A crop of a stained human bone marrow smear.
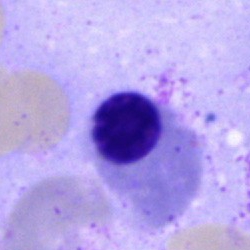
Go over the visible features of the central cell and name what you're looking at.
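Very dark, dense chromatin shows little internal detail, and no nucleolus is visible. The nucleus lies off-centre toward the upper left, leaving most of the cytoplasm to the lower right. The outline is smooth, without surface projections. The cell is an erythroblast.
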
